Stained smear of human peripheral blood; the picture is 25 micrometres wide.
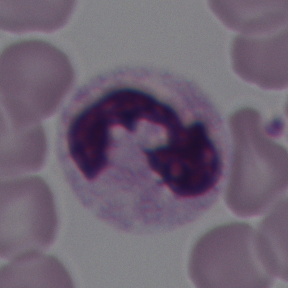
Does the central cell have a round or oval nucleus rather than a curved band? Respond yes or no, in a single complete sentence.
No, what the nucleus forms is a horseshoe, C, U or S shape without separate lobes.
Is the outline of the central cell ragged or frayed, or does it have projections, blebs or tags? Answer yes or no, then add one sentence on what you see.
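No. The cell outline is round and smooth.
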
